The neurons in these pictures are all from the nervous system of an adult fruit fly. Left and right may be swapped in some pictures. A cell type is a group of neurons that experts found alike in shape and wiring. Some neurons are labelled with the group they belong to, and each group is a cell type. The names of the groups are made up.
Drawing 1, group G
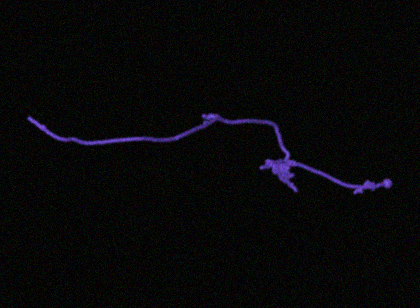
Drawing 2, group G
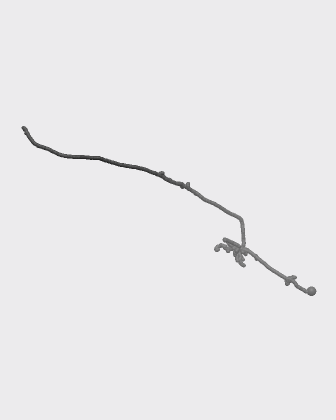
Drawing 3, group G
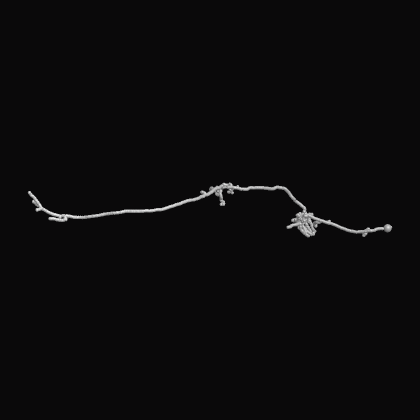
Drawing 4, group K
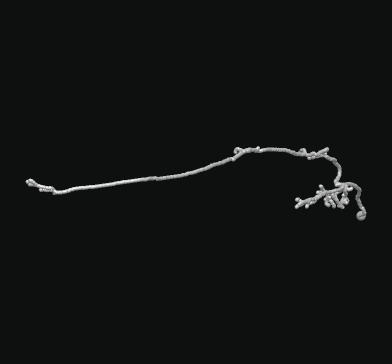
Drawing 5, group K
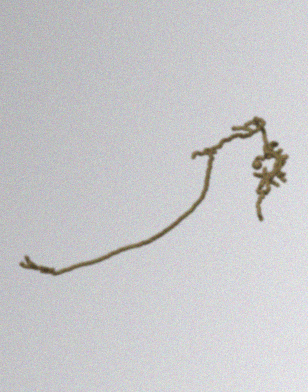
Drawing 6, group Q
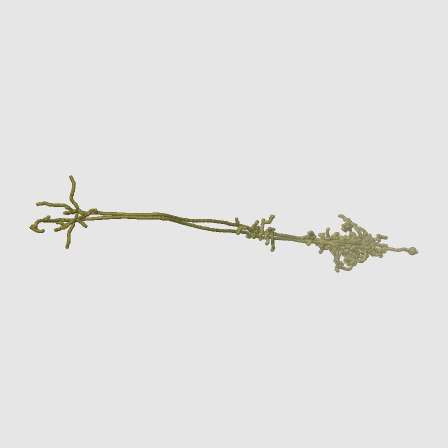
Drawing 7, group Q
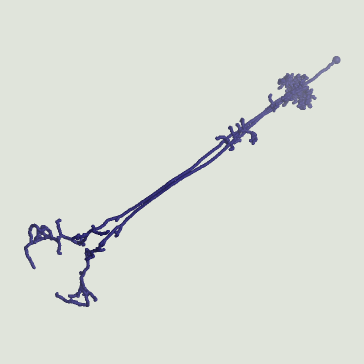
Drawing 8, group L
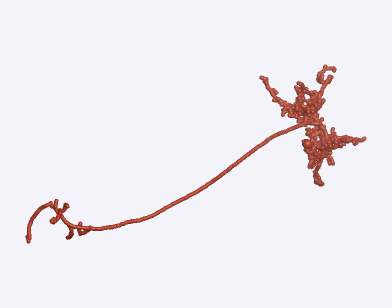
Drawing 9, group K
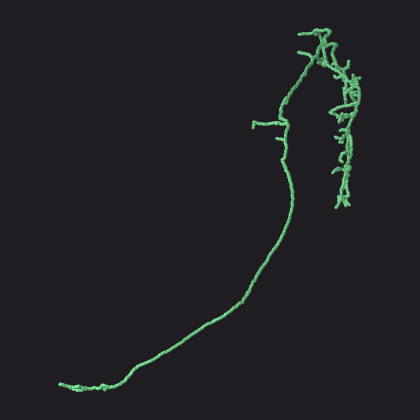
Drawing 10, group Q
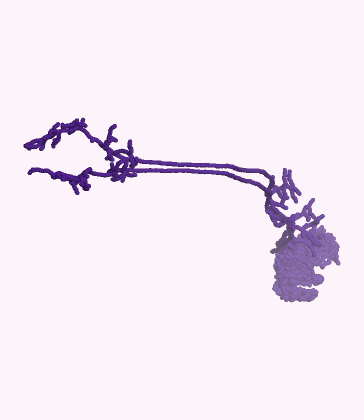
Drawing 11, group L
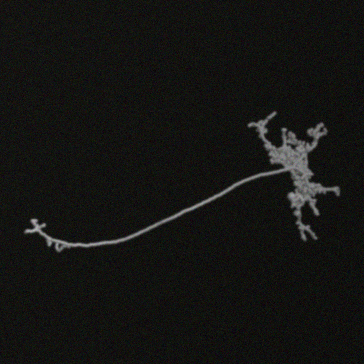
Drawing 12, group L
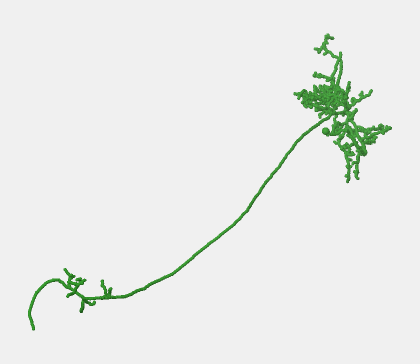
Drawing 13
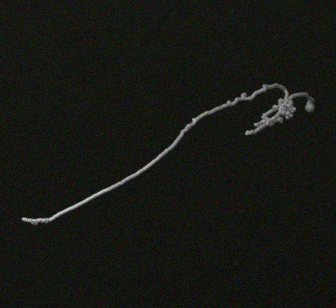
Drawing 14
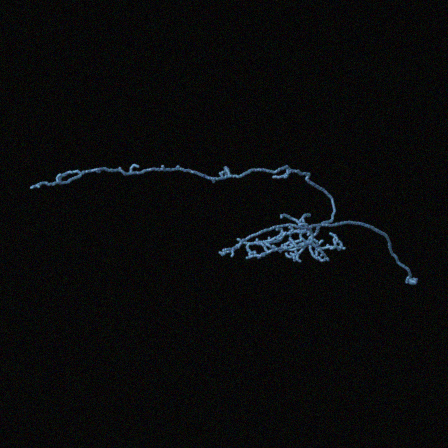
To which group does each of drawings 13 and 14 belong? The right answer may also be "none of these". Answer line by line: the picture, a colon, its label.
13: group K
14: group K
